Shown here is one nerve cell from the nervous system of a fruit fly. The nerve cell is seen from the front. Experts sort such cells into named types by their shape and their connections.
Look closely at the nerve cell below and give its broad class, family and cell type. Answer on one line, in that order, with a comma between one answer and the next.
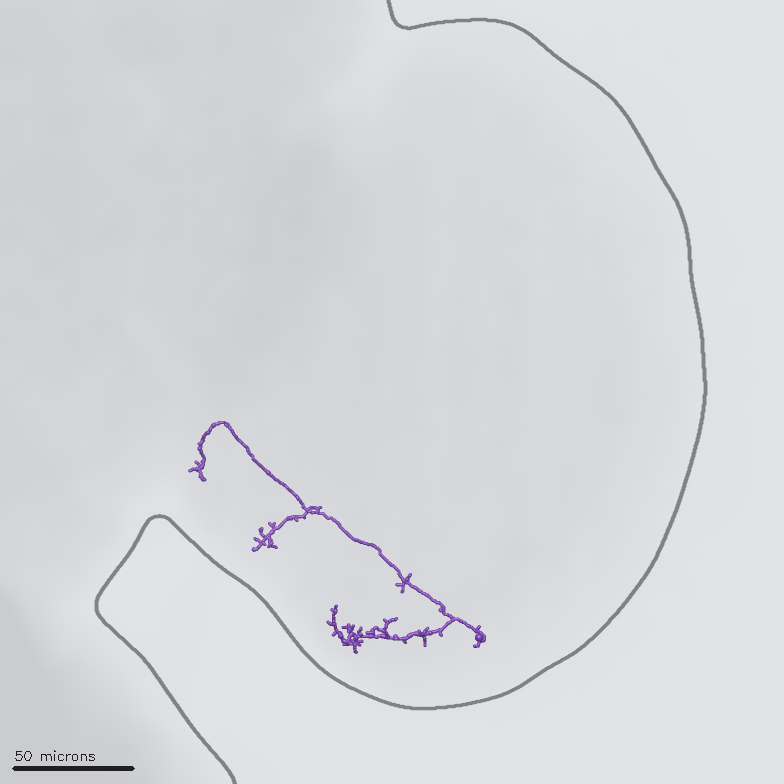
optic-lobe intrinsic neuron, TmY, TmY9b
